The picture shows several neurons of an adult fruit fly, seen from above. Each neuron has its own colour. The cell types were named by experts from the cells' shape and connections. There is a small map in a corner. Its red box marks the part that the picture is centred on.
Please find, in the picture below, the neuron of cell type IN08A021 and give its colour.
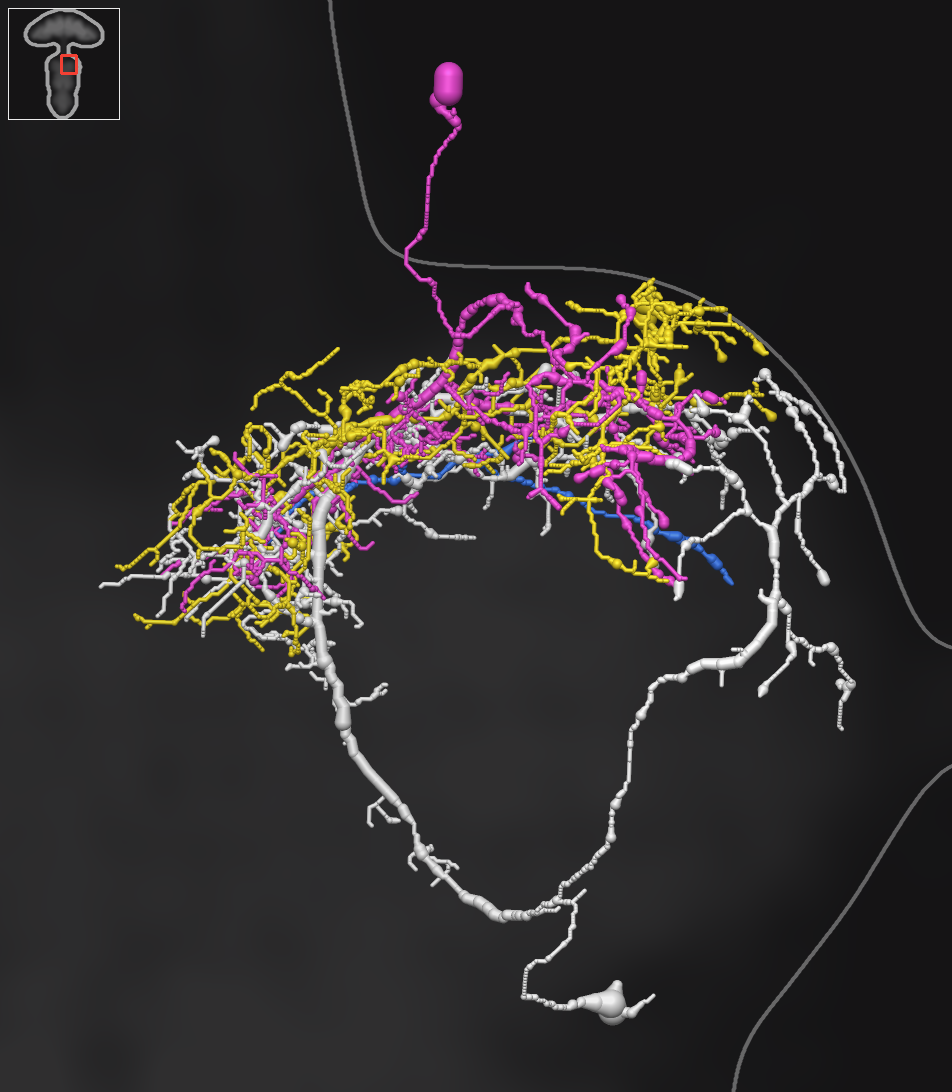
magenta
